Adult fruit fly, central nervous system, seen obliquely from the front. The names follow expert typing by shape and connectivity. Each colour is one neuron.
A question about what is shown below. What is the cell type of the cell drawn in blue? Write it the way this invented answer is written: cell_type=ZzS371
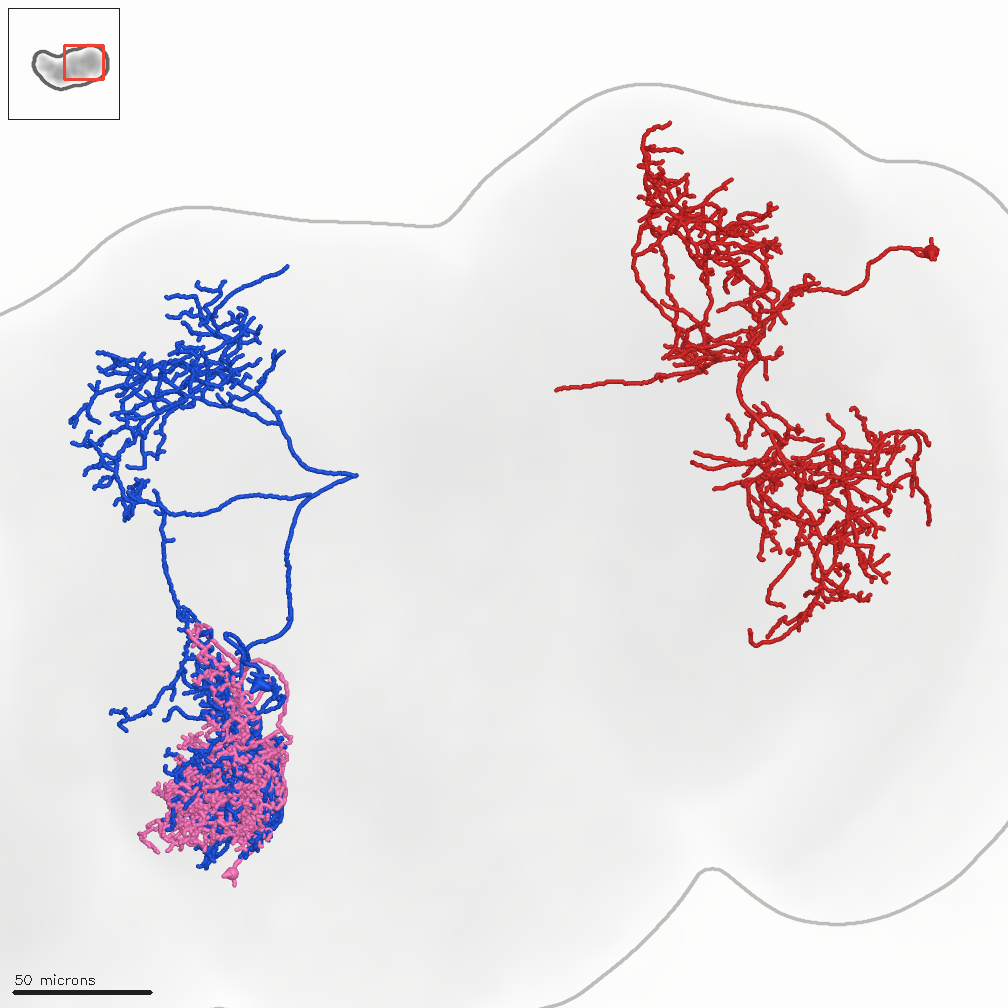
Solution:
cell_type=AVLP443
